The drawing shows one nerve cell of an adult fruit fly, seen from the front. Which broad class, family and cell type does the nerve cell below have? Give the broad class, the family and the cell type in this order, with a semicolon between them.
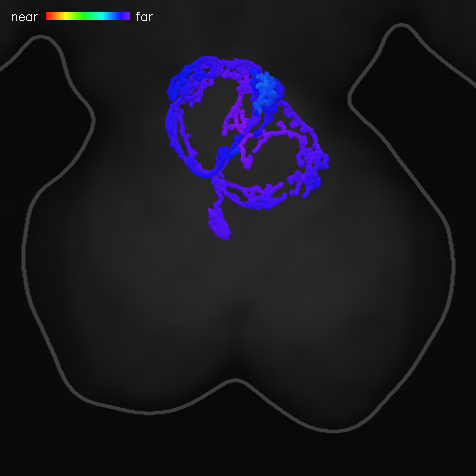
efferent neuron of the nerve cord; hemilineage 00B; EN00B013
